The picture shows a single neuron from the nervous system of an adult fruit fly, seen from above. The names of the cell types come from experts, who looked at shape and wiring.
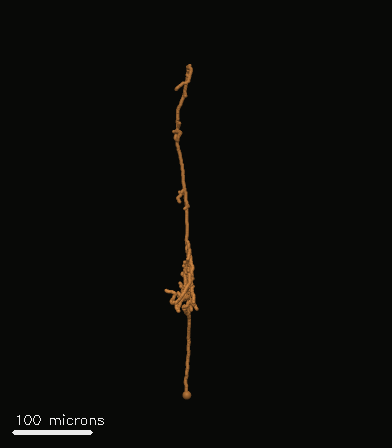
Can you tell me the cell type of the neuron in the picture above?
IN05B070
